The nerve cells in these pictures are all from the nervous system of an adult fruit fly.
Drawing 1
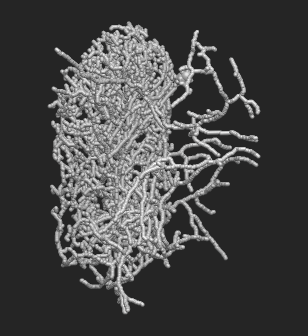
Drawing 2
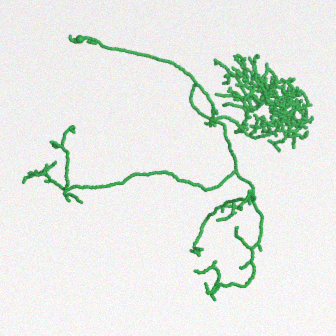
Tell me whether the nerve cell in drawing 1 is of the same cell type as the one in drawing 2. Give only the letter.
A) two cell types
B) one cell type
A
